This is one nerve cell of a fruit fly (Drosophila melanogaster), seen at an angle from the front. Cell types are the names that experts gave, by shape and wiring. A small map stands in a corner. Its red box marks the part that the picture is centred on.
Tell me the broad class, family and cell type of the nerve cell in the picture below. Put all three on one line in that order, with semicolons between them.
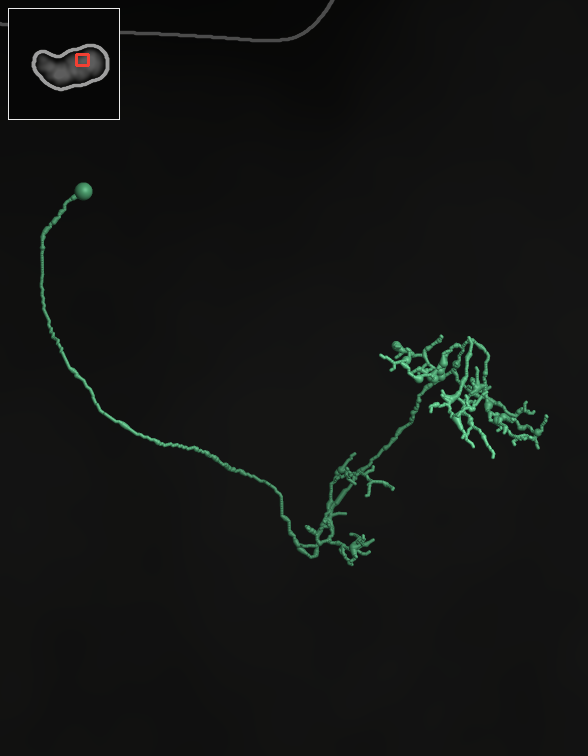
central-brain intrinsic neuron; class CX; vDeltaE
